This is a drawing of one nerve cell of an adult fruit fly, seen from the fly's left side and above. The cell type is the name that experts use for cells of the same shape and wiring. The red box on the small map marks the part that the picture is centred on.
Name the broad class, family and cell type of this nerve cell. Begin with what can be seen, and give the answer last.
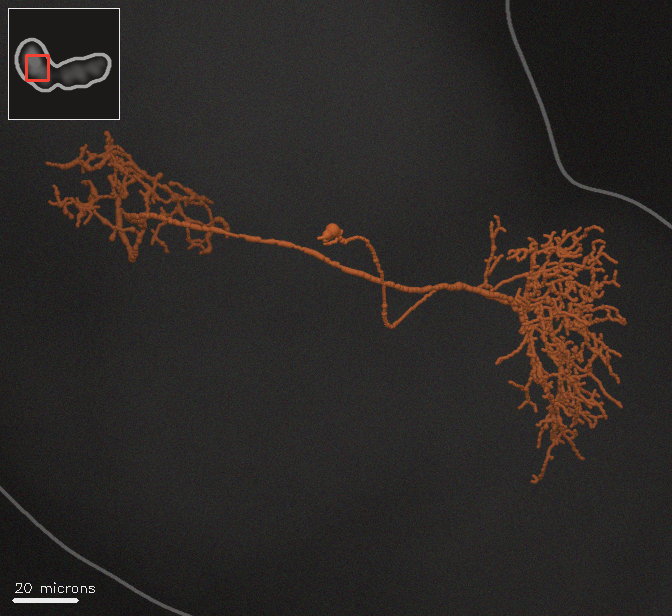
Its cell body lies in the middle of the picture. From left to right in the picture it spans about 190 microns. Its broad class is visual projection neuron. Its family is hemilineage SLPa&l1_lateral. The cell type is LC33.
